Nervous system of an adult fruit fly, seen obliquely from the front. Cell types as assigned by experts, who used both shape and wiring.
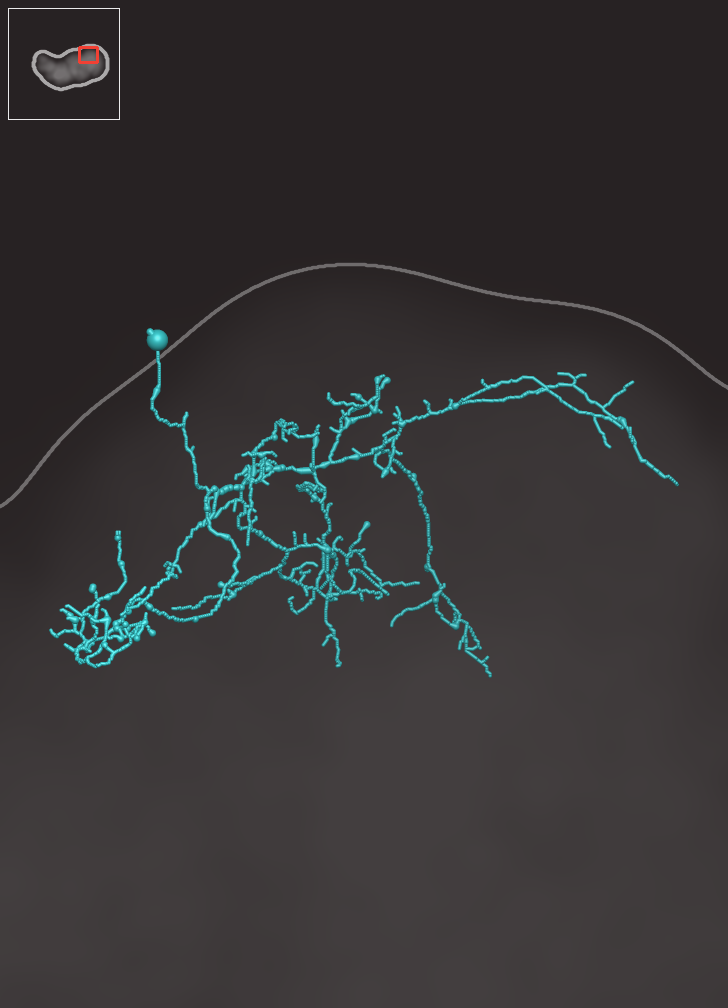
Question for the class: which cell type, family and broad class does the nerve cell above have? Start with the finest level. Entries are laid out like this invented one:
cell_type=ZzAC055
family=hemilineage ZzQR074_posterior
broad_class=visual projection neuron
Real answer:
cell_type=SLP412_a
family=hemilineage CLp1
broad_class=central-brain intrinsic neuron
